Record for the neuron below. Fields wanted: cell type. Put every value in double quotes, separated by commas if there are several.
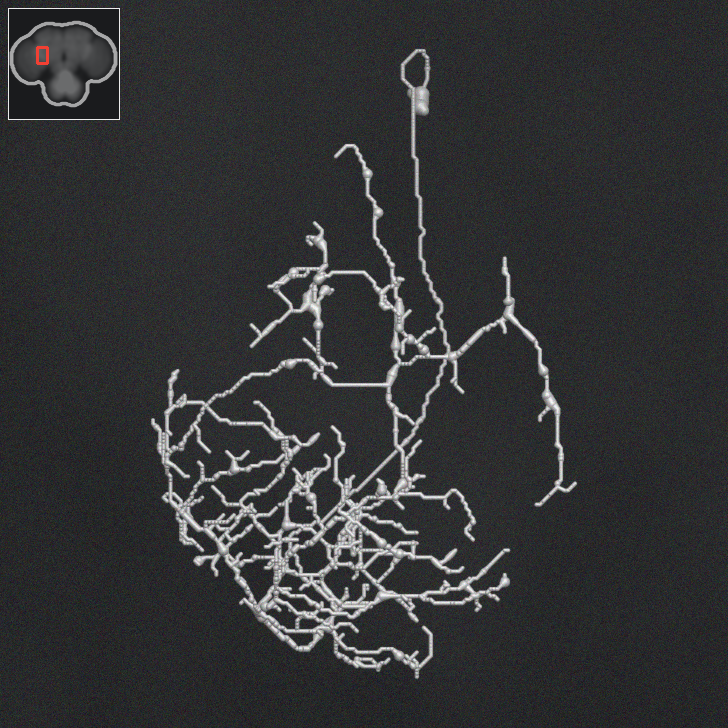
"AVLP550_b"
